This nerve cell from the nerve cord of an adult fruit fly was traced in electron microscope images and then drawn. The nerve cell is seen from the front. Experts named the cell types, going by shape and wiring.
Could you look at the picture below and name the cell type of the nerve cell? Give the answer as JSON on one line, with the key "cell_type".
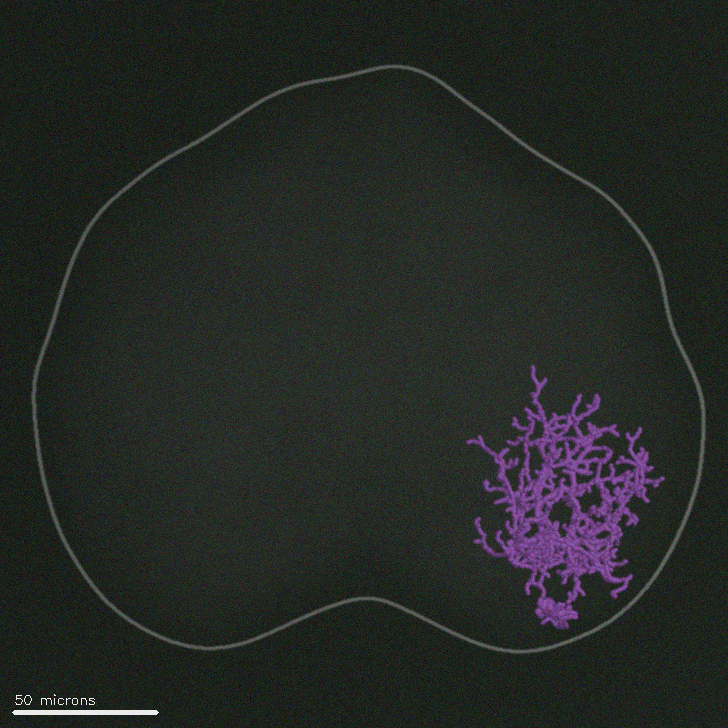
{"cell_type": "IN13A009"}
